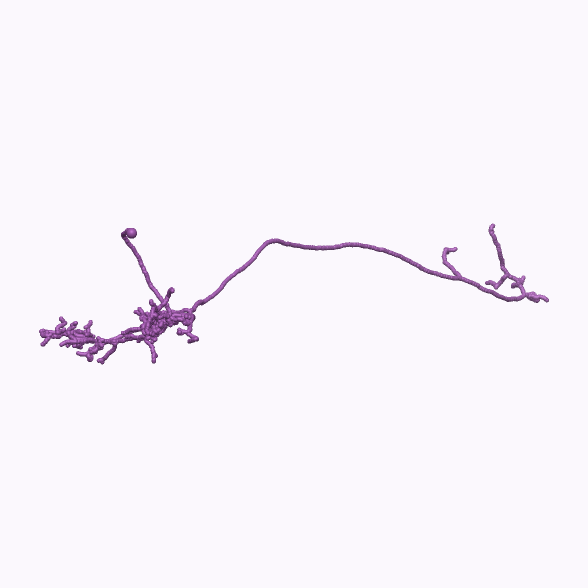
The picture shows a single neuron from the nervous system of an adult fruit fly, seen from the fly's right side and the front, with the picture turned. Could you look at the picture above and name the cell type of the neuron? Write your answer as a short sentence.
The cell type is DNg106.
